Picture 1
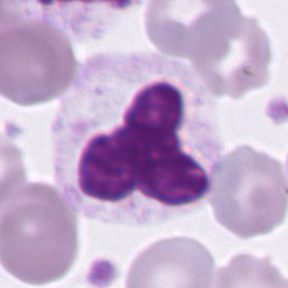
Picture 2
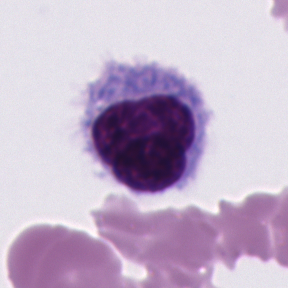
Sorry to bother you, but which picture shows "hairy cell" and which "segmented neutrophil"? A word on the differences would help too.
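The segmented neutrophil appears in picture 1, and the hairy cell in picture 2. The cytoplasm shows the clearest difference: in the segmented neutrophil it is pale pinkish-lilac and holds many fine, small lilac granules, while in the hairy cell it is pale bluish-grey with no distinct granules.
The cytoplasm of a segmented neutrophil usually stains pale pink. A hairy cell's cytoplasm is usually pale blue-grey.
The chromatin is dark purple in both cells; in the segmented neutrophil it is densely clumped, and in the hairy cell it is dense with coarse strands. No nucleoli are visible in the segmented neutrophil's nucleus.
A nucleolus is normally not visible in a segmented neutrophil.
The segmented neutrophil has a roughly round outline, and the hairy cell has red cells lying below it without touching it.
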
